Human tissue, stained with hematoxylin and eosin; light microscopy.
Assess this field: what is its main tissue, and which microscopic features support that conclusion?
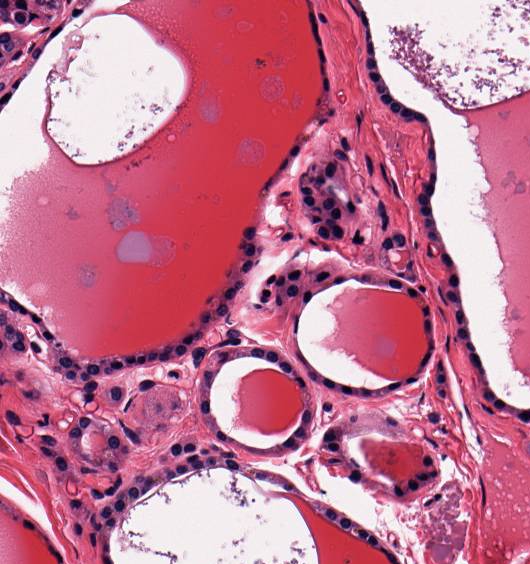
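Thyroid follicle is the structure in this field. Closed rounded follicles of varying size make it up, the largest at the top and edges, smaller ones clustered in the centre. Homogeneous deep pink to red colloid fills their lumens.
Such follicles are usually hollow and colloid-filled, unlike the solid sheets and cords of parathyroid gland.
A single layer of flattened to low cuboidal cells lines each, with small, round, dark, evenly spaced nuclei that do not overlap.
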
